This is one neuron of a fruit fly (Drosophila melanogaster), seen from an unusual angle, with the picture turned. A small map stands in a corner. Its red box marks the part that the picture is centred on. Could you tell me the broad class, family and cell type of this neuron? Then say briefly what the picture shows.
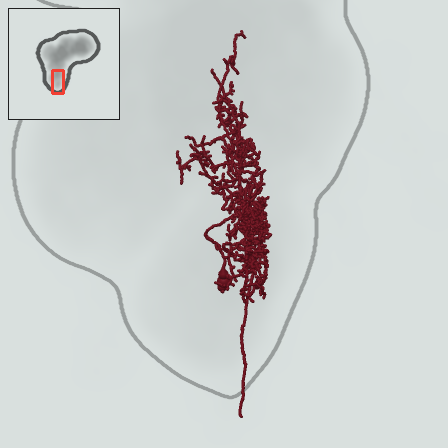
This is a motor neuron of the nerve cord. Its family is MNad. The cell type is MNad05. Dozens of branch ends can be seen. In this view it is more than twice as tall as it is wide.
